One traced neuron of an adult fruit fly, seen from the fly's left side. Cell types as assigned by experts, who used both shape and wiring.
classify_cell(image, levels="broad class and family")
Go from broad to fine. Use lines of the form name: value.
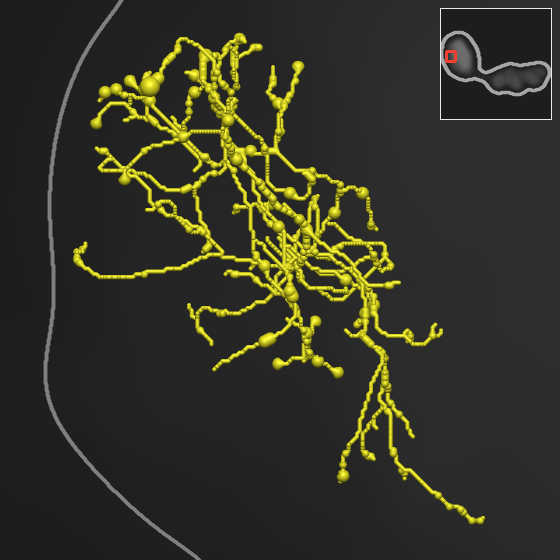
broad class: central-brain intrinsic neuron
family: hemilineage ALl1_dorsal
